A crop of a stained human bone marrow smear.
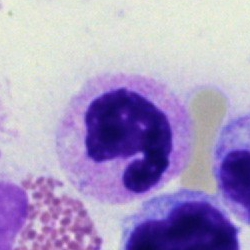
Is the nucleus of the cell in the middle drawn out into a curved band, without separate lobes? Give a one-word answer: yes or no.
Yes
